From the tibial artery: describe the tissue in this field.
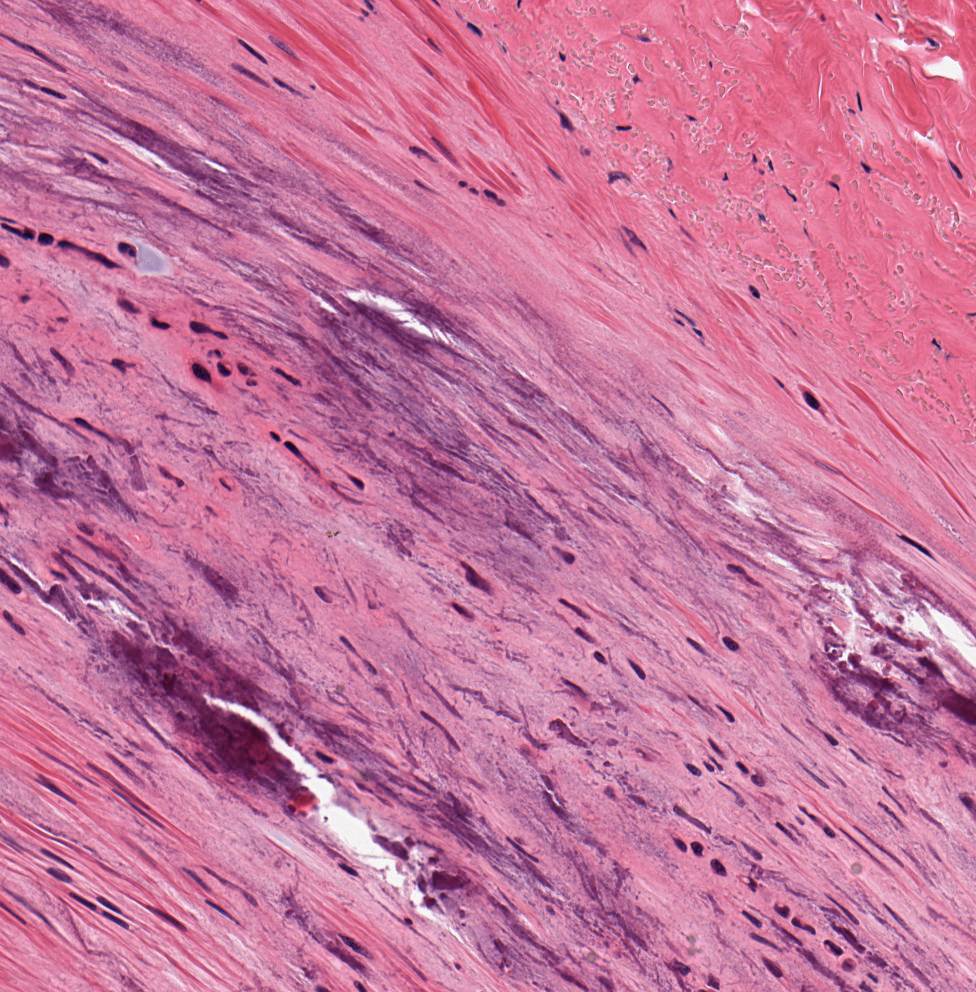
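Throughout, parallel fibre bands run obliquely, upper left to lower right. Nuclei in the bright pink lower-left band are thin, dark and elongated along the fibres. Narrow white slit-like spaces bordered by dark purple clumped material run parallel to the fibres in the lower centre and at the right edge. No epithelium, glands or fat cells occur.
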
